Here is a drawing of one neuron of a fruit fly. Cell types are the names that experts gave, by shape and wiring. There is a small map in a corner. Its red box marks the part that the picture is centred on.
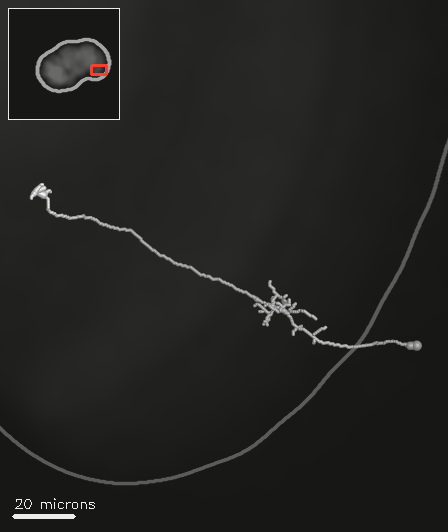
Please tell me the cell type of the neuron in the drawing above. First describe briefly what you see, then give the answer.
From left to right in the picture it spans about 130 microns. As drawn here it is wider than it is tall. Its broad class is optic-lobe intrinsic neuron. The cell type is Tm9.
